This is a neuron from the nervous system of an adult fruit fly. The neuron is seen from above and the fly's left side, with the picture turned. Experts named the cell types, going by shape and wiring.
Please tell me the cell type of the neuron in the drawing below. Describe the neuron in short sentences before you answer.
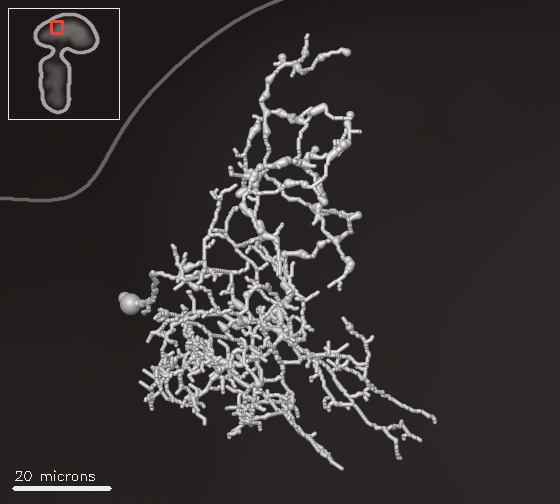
It is in the brain and does not reach the nerve cord. Its cell body lies on the left of the picture. By the scale bar it is about 90 microns tall in this view. This is a central-brain intrinsic neuron. It is of cell type CB1920.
